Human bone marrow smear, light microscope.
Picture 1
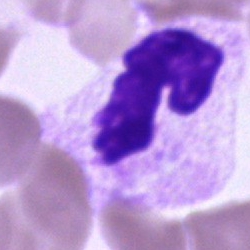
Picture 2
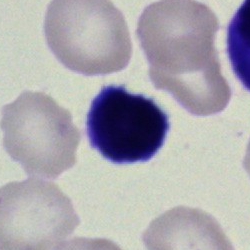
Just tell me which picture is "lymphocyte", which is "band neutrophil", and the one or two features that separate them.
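Picture 1 is the band neutrophil, and picture 2 is the lymphocyte. The clearest difference is the cytoplasm: the band neutrophil has plenty of it, pale lilac, whereas around the lymphocyte's very dark mass no distinct pale rim of cytoplasm can be seen.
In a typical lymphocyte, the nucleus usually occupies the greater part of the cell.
Both show dense chromatin and no nucleoli, but in picture 1 it stains dark purple, while in picture 2 the whole cell is a uniform, very dark purple-blue with almost no visible internal pattern.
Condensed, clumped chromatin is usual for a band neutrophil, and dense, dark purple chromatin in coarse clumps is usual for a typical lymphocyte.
The lymphocyte is roughly round with a slightly uneven edge. Red cells press against the band neutrophil on several sides, whereas around the lymphocyte they lie without overlapping it.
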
